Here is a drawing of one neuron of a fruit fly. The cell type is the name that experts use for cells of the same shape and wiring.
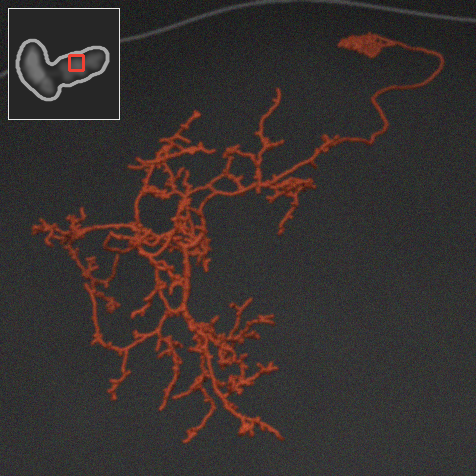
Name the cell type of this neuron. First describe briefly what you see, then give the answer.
It is in the nerve cord and does not reach the brain. Dozens of branch ends can be seen. It is a nerve-cord intrinsic neuron. The cell type is IN11B024_a.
